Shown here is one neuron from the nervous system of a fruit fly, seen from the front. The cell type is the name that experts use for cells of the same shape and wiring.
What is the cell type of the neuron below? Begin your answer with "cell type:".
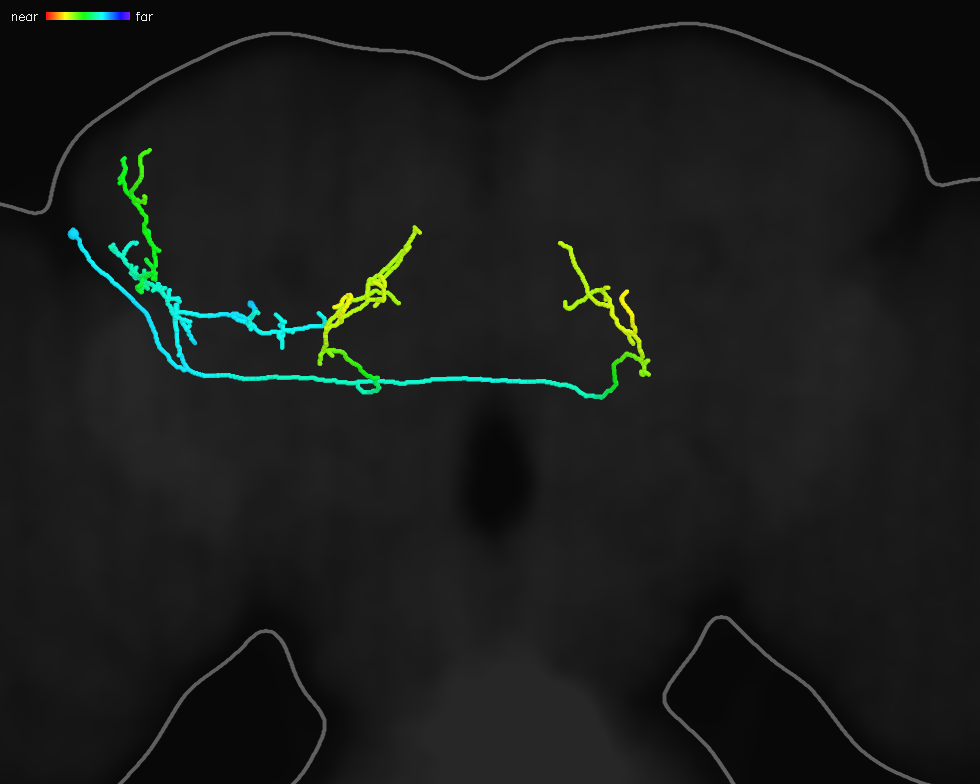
cell type: PLP187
